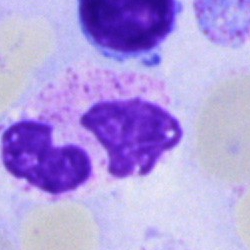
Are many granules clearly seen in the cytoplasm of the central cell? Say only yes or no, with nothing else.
Yes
